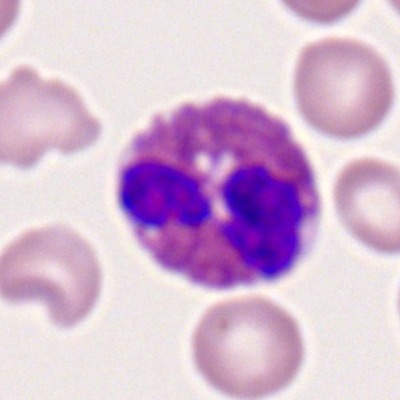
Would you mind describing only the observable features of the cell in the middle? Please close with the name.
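Start with the nucleus: it has two lobes, one on the left and one on the right. Between them, in the centre of the cell, you can see a pale gap of cytoplasm. Now look at the cytoplasm itself, packed with coarse pinkish-purple granules, and notice how this granular cytoplasm fills a wide area above the nucleus. This cell is an eosinophil.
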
